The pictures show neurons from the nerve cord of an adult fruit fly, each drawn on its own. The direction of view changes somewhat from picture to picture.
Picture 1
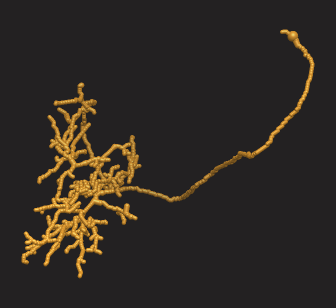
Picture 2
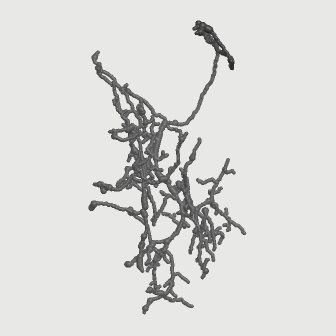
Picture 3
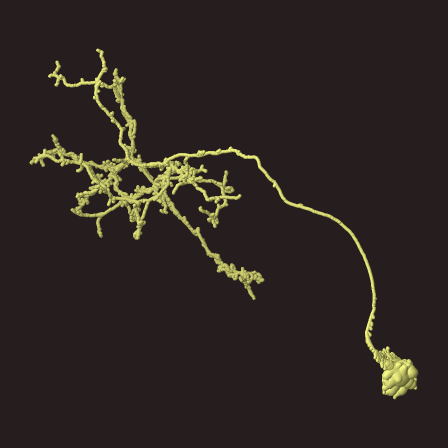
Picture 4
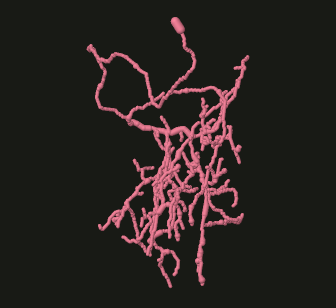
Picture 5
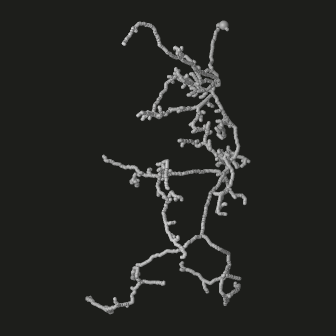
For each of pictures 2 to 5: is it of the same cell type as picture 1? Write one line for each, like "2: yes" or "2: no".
2: yes
3: no
4: yes
5: no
